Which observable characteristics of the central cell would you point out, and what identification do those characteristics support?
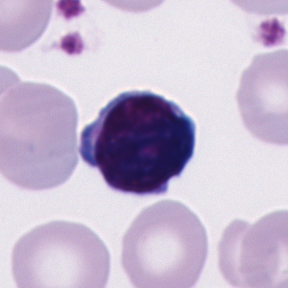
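Outline roughly round, edges slightly uneven. Chromatin dark purple, coarsely clumped. Cytoplasm only a thin rim around the nucleus. No cytoplasmic granules. Typical lymphocyte.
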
